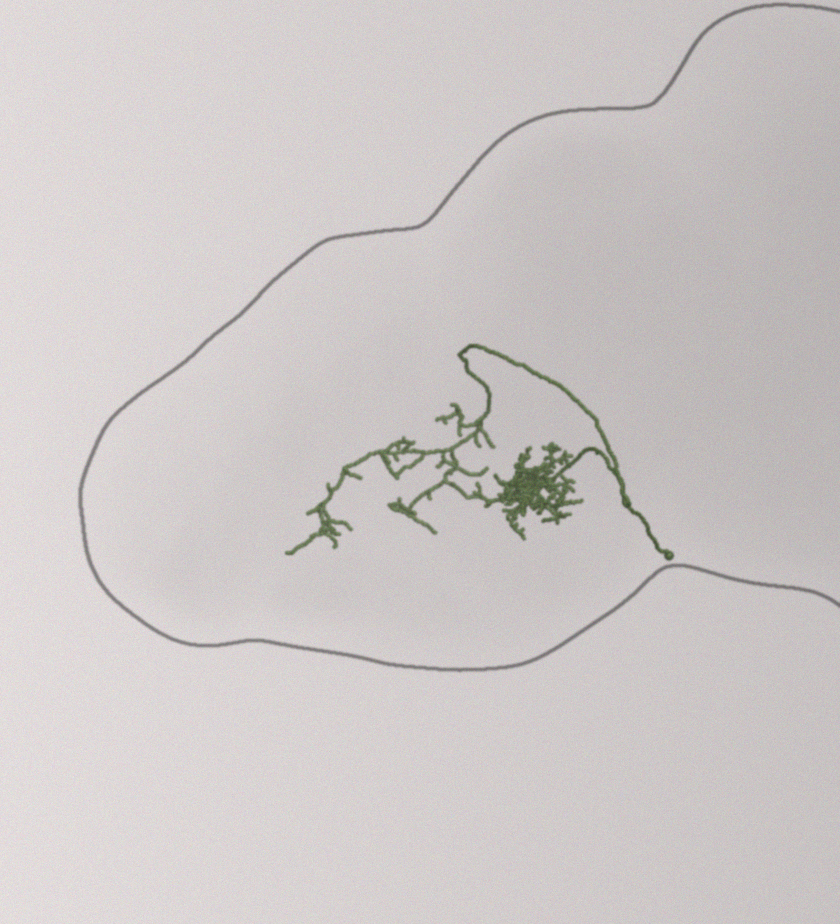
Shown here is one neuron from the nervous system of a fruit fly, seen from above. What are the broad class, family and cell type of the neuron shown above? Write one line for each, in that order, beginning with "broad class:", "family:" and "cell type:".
broad class: optic-lobe intrinsic neuron
family: MeLo
cell type: MeLo14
